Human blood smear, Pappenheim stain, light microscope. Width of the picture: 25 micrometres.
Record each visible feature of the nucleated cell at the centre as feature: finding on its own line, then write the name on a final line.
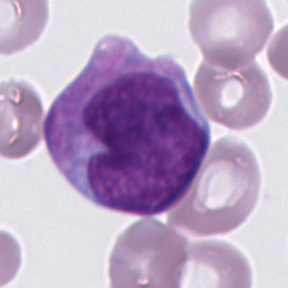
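Size: about 15 micrometres across, as far as I can judge
Nucleus: a deep notch on its left side, so kidney-like in shape
Cytoplasm: a moderate rim, widest to the left of the nucleus
Granules: only fine, faint and purplish, from what I see
Outline: top edge irregular, with small bumps
Name: atypical promyelocyte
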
